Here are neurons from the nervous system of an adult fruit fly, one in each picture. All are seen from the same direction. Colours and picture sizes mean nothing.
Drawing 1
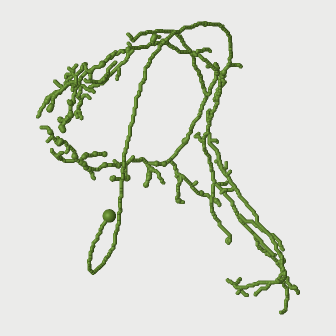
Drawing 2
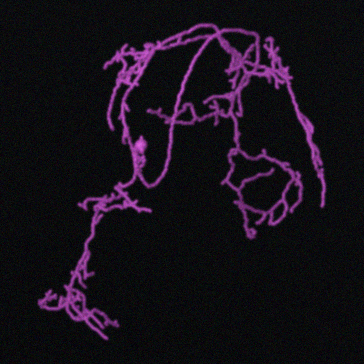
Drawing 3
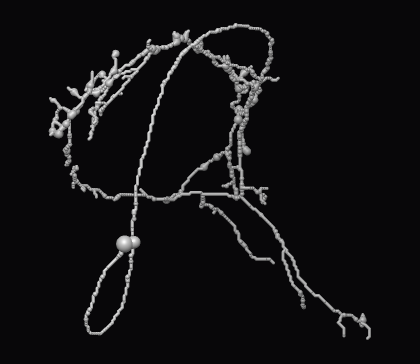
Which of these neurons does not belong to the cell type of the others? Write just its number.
2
